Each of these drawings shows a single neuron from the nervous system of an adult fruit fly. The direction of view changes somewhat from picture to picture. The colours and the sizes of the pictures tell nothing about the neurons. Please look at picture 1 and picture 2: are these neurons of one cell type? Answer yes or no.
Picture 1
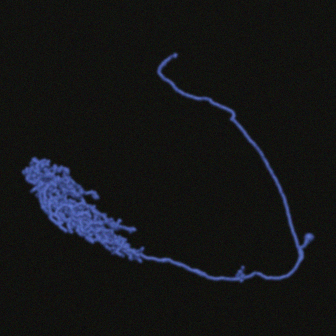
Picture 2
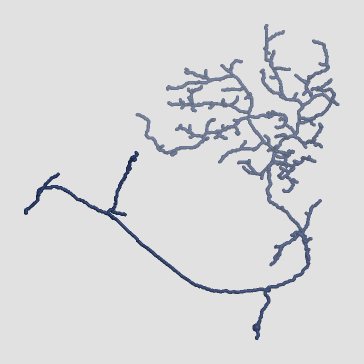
yes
